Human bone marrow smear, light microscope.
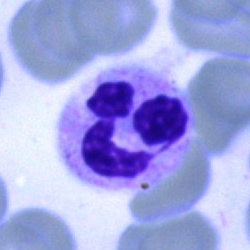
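Segmented neutrophil, the cell at the centre of a stained human bone marrow smear. Nucleus: three separate lobes, with a thin strand of chromatin joining the right lobe to the lower curved lobe. Chromatin: dense, clumped and dark purple. Cytoplasm: fine, faint pinkish granules.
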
